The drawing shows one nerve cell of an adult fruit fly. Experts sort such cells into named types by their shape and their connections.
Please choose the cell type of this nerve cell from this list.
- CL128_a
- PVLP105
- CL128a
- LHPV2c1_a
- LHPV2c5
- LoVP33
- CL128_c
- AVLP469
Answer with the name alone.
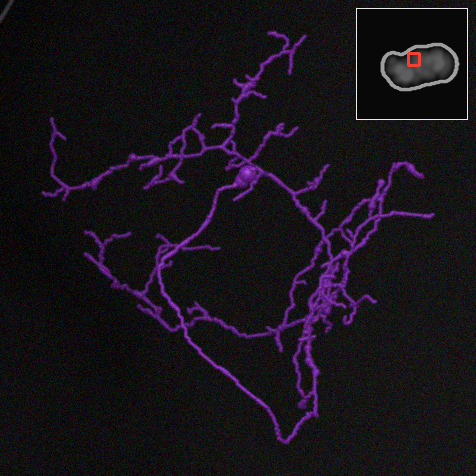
LHPV2c1_a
